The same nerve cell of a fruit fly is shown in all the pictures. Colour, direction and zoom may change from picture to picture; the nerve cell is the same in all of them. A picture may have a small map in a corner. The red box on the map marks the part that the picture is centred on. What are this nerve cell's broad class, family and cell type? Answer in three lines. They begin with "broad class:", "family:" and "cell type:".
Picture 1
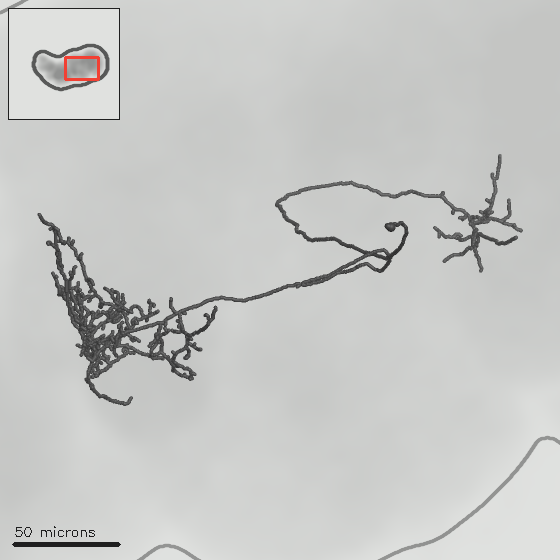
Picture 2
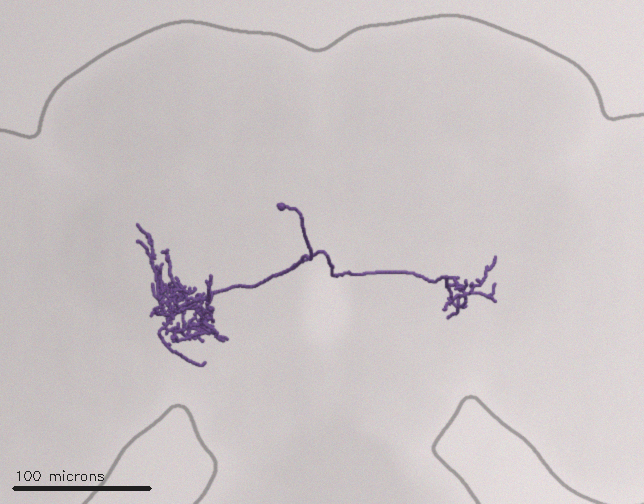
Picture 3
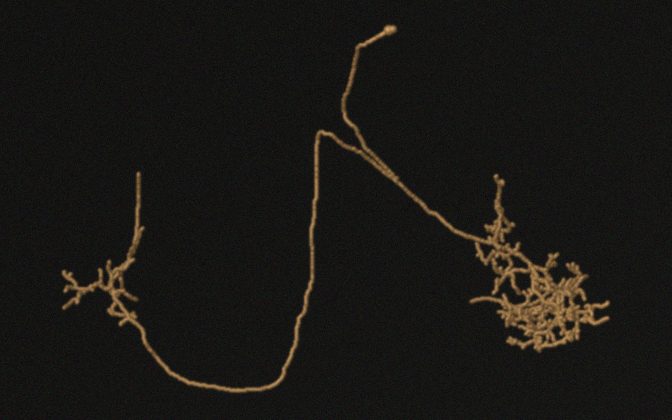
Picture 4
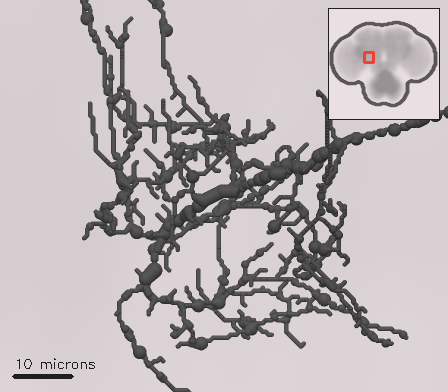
broad class: central-brain intrinsic neuron
family: hemilineage WEDd2
cell type: WED085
